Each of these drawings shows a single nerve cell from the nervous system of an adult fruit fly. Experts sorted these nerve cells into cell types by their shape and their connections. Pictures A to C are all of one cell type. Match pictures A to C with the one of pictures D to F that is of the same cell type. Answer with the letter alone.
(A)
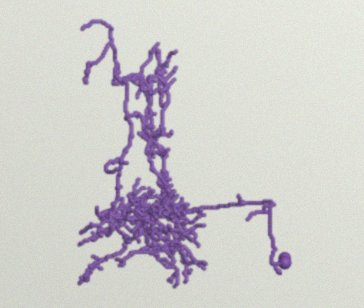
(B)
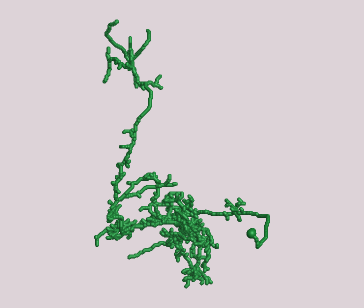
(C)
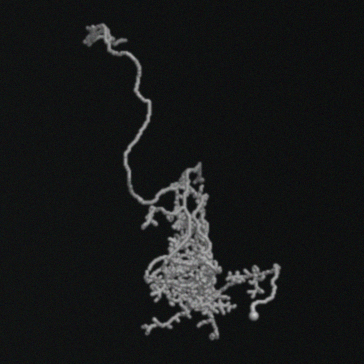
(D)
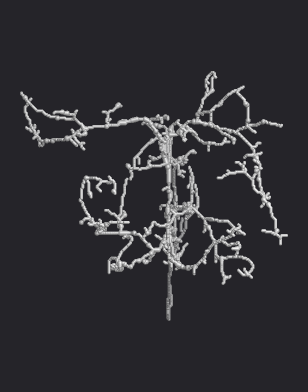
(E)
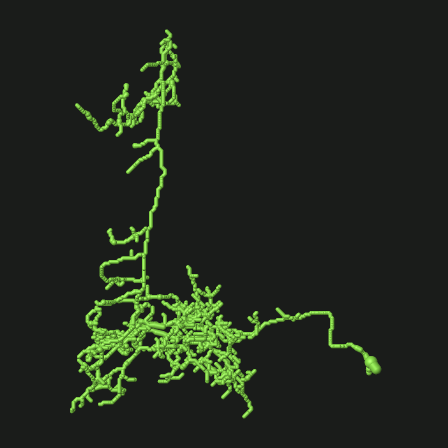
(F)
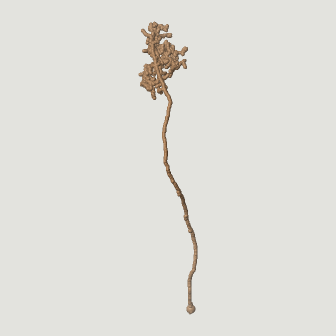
E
